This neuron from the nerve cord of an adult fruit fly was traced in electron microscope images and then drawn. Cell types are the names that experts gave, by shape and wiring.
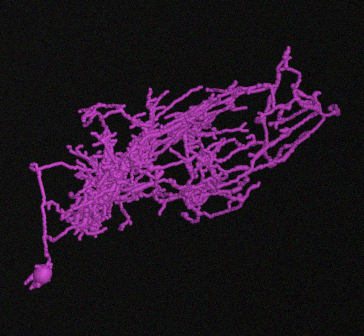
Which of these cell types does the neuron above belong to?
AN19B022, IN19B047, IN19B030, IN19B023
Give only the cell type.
IN19B023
